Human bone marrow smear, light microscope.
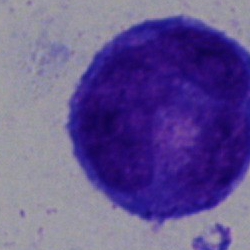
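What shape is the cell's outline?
Round, with a smooth edge.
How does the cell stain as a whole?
An intense dark blue-purple.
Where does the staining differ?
A paler pinkish-purple area lies just right of the cell's centre.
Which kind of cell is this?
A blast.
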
